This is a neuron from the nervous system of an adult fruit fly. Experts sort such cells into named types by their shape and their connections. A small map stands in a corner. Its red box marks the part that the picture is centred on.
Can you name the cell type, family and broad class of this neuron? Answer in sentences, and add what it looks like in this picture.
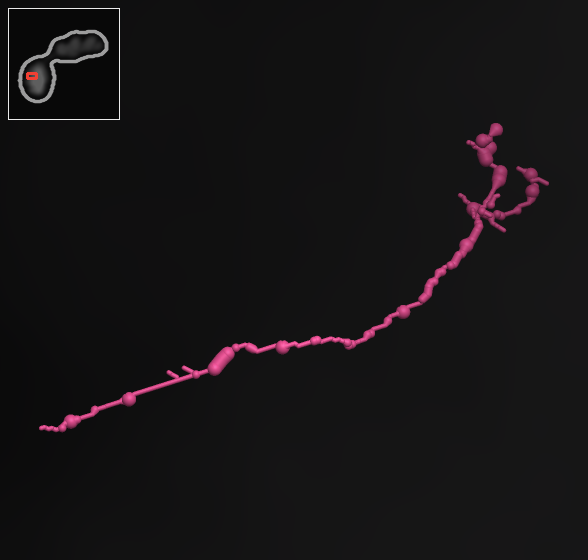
The cell type is JO-CA2. Its family is called class mechanosensory. It is a sensory neuron entering the brain. No cell body is drawn. There are a dozen or fewer branch ends.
